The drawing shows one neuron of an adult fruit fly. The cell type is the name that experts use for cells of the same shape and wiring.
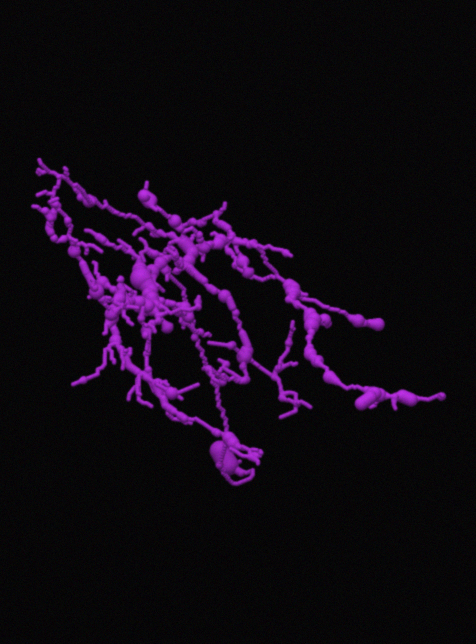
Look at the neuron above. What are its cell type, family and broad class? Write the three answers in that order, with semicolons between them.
GNG412; hemilineage TRdl_b; central-brain intrinsic neuron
